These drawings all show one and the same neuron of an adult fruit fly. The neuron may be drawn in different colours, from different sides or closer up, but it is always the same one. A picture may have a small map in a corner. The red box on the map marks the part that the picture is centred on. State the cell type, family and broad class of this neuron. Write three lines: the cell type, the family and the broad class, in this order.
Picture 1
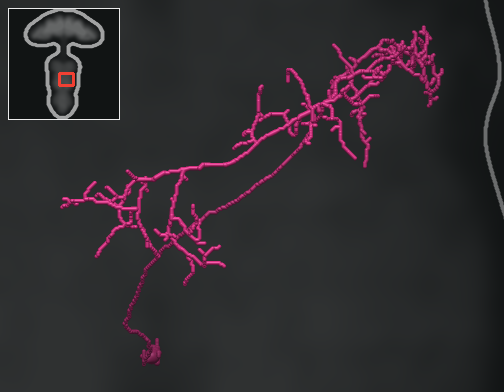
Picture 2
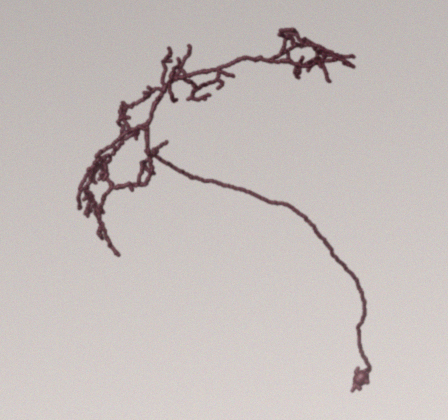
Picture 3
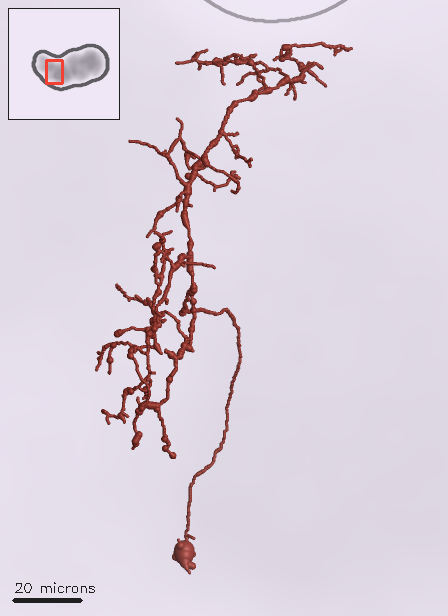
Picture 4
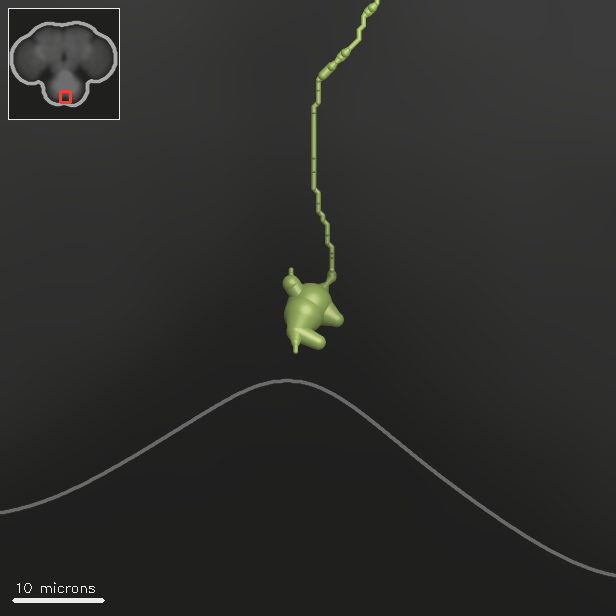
IN06B079
hemilineage 06B
nerve-cord intrinsic neuron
